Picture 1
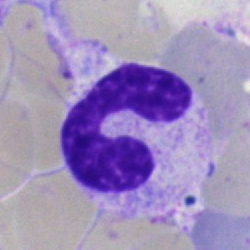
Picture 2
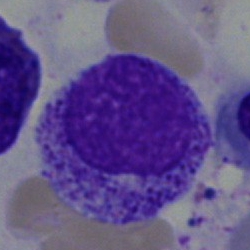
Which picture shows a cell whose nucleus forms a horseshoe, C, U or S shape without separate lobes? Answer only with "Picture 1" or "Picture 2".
Picture 1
